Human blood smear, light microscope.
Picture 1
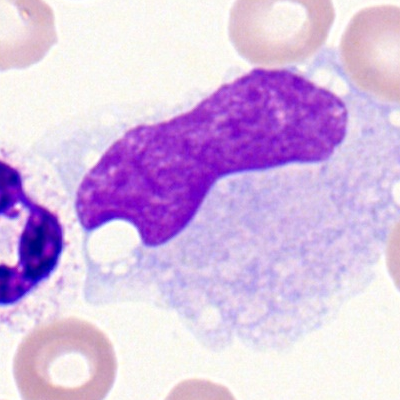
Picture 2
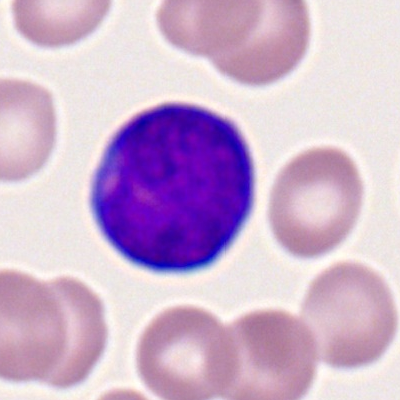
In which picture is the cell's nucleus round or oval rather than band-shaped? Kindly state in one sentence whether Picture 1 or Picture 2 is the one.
It is in picture 2 that the nucleus is one compact round or oval mass.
